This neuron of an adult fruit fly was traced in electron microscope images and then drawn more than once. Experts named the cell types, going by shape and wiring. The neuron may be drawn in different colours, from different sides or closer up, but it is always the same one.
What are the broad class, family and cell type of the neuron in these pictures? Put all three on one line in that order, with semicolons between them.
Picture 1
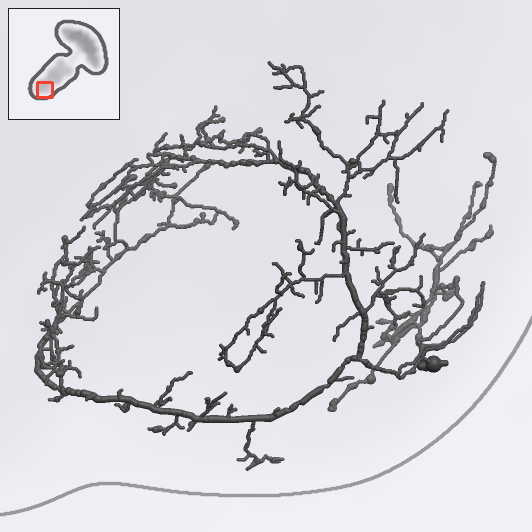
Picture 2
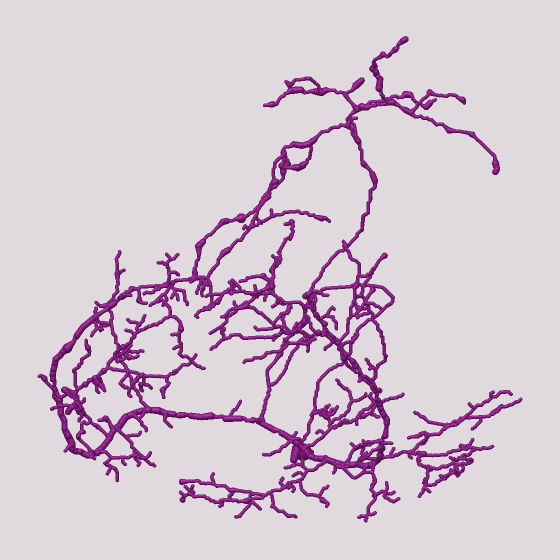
nerve-cord intrinsic neuron; hemilineage 16B; IN16B040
